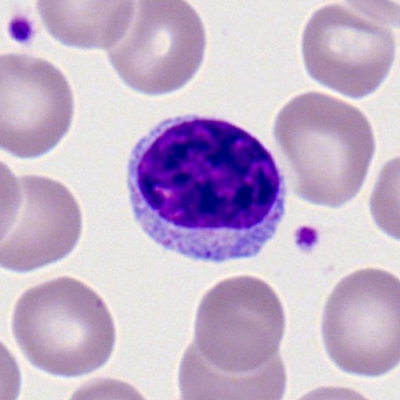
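Lymphocyte with a round, smooth outline and pale blue cytoplasm. The cytoplasmic rim is wider along the lower edge than along the upper edge. No nucleoli can be seen in the nucleus.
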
